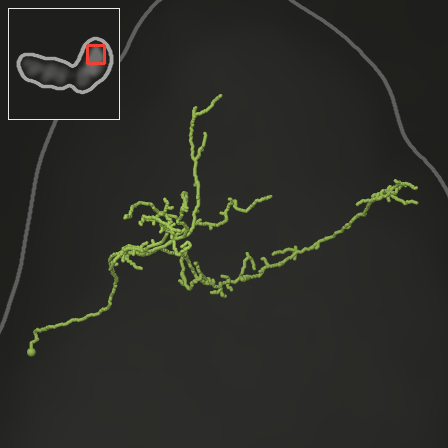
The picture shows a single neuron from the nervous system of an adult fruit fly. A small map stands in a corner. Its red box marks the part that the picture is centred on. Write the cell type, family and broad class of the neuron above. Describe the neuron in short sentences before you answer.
The cell body can be seen at the lower left of the picture. As drawn here it is wider than it is tall. It is of cell type SMP328_a. Its family is hemilineage DM3_dorso_lateral. It is a central-brain intrinsic neuron.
